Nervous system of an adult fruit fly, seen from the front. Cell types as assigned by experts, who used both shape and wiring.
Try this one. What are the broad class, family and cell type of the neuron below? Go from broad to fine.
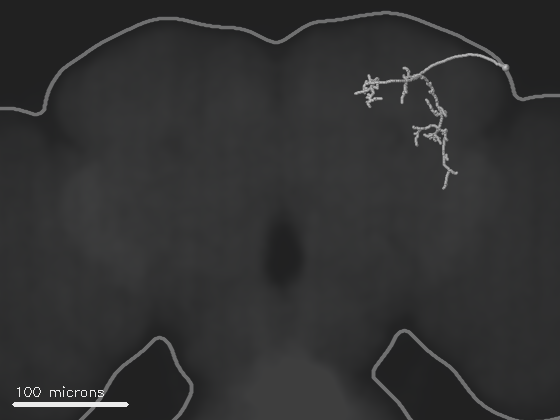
central-brain intrinsic neuron; hemilineage SLPpl1; SLP267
